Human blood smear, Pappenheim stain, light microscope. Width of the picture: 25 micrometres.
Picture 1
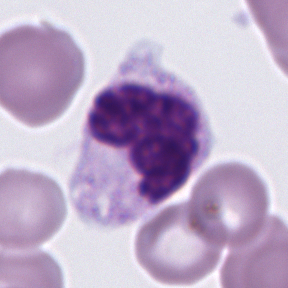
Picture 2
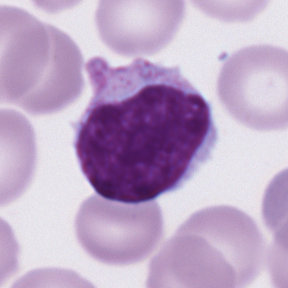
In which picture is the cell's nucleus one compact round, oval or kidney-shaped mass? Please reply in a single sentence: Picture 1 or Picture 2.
The cell of picture 2 has its nucleus as one compact round, oval or kidney-shaped mass.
